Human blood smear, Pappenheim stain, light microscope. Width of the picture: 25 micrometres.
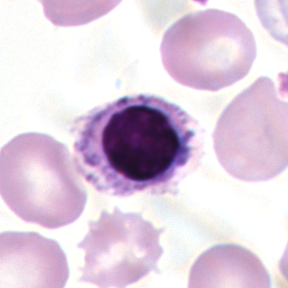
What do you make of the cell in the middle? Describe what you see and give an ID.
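The chromatin is dense and stains very dark purple, and no nucleolus can be seen in the nucleus. Coarse dark purple granules are scattered through the cytoplasm. The outer edge of the cell is slightly irregular and ragged. This cell is a normoblast.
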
